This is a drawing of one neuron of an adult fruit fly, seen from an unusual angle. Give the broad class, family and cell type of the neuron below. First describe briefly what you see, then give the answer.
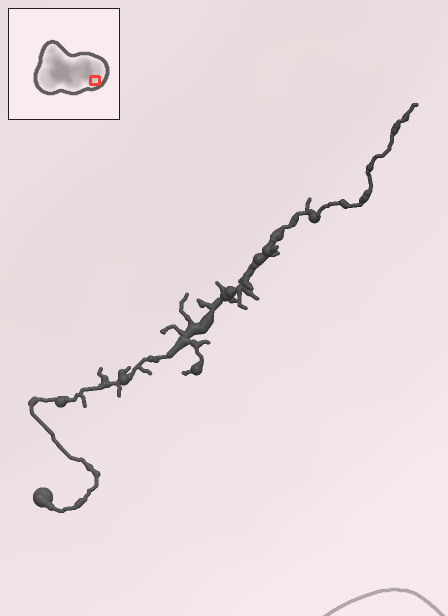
In this view it is about as wide as it is tall. It is an optic-lobe intrinsic neuron. Its family is Dm. It is of cell type Dm3b.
